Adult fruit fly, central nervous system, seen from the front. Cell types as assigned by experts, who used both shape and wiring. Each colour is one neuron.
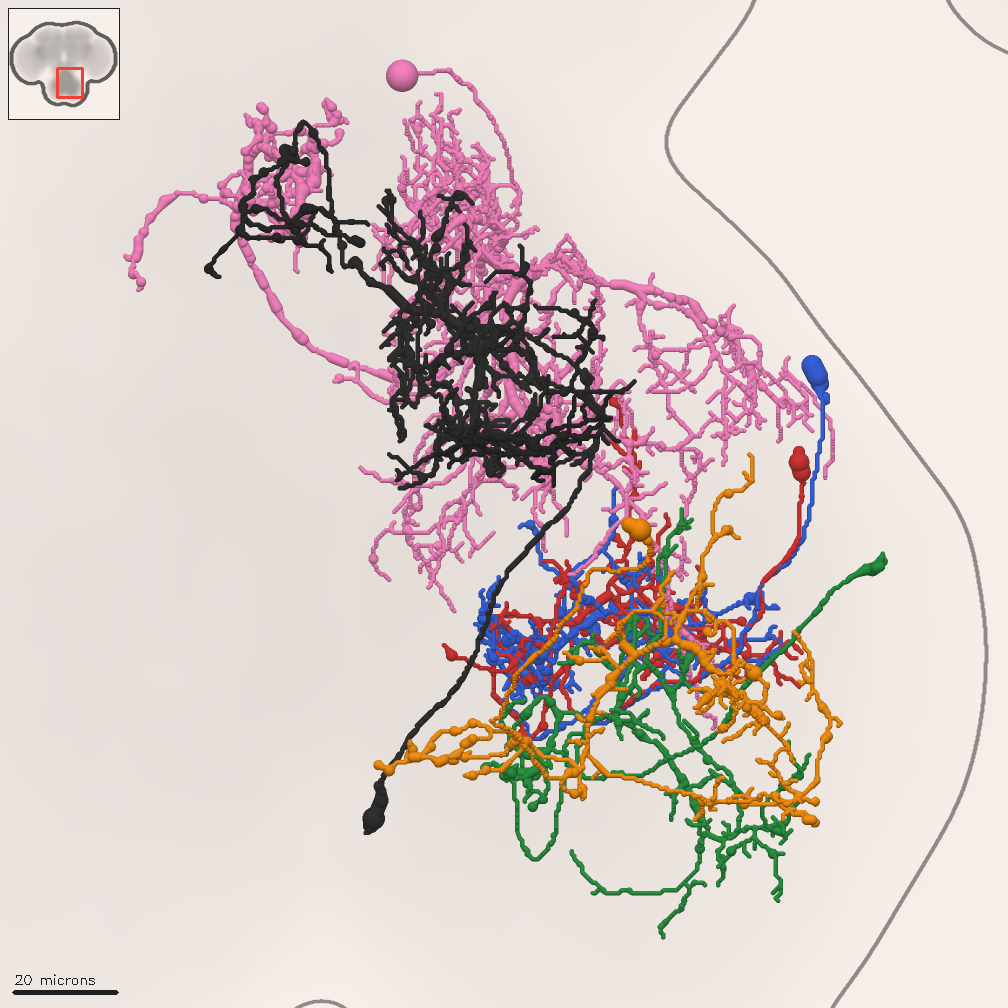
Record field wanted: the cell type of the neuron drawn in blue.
IN09A033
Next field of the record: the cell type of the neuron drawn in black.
IN06A046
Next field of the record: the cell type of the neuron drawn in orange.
IN09A061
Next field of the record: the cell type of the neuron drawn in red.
IN09A047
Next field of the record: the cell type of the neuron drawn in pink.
INXXX294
